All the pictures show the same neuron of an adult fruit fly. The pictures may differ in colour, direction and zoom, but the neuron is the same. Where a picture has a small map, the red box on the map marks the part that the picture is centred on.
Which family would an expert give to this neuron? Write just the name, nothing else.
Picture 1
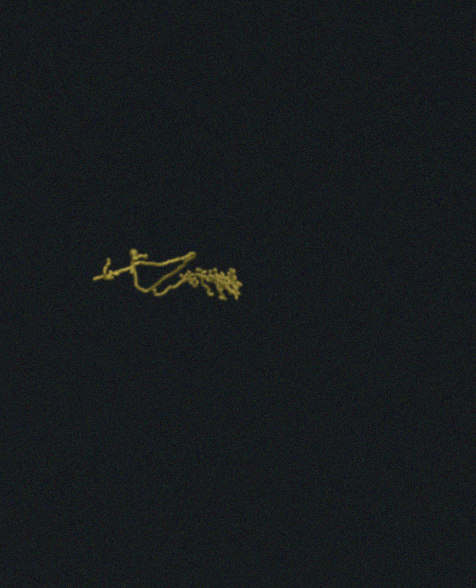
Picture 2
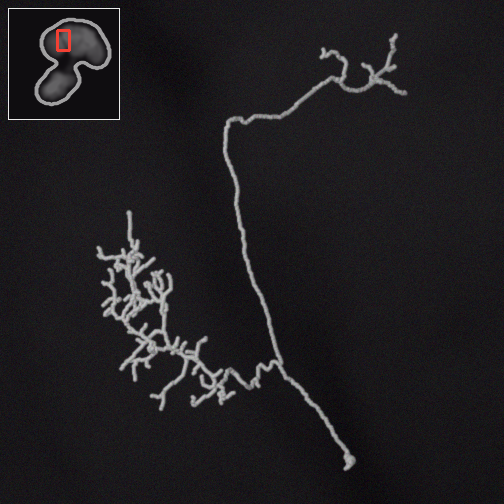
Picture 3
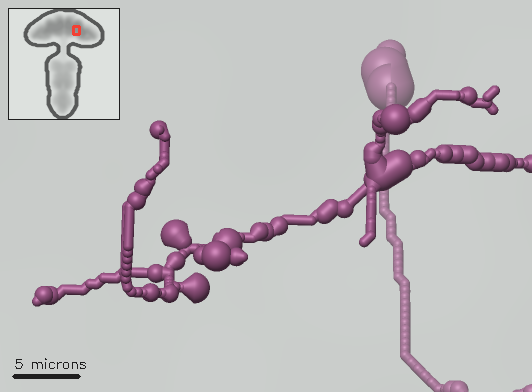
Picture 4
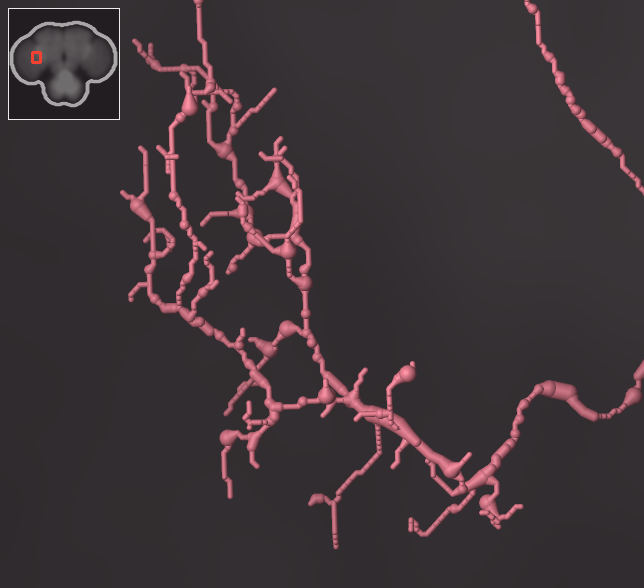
LC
